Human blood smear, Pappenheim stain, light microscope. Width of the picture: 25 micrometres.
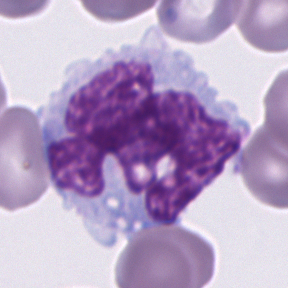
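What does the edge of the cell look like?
Irregular, with a ruffled, frayed border.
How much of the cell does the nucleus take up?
Most of its area.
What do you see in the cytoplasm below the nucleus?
A few small clear vacuoles, in pale greyish blue cytoplasm.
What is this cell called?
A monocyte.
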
